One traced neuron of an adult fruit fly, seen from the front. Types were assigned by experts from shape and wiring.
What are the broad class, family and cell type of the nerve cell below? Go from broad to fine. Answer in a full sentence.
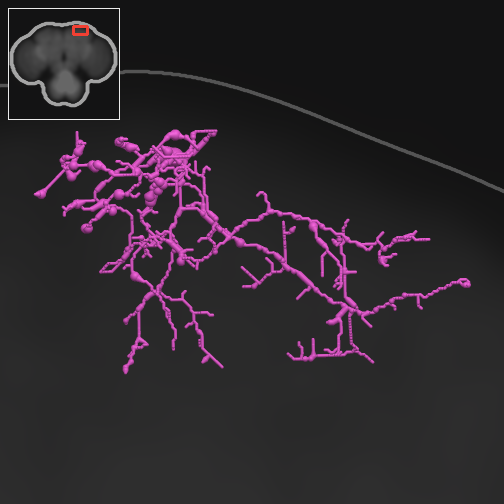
A central-brain intrinsic neuron of hemilineage SLPpm1, type CB1281.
